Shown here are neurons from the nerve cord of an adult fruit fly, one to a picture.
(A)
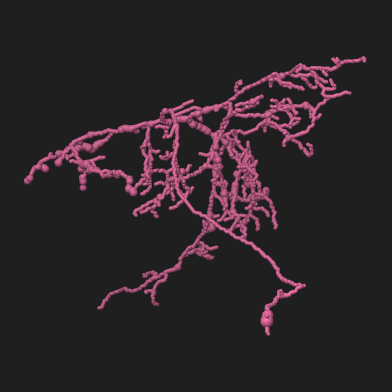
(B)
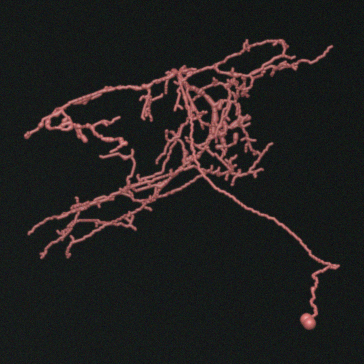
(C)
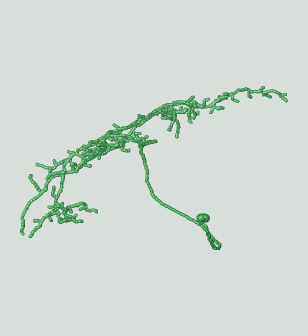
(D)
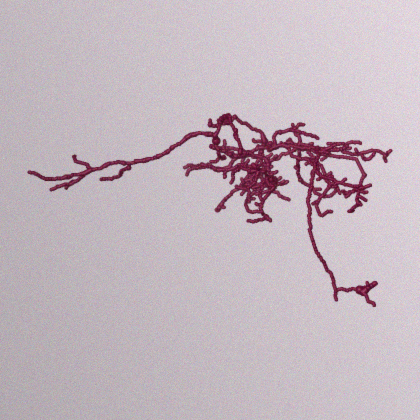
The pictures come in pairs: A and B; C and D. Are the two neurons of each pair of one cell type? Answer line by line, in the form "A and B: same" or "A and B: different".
A and B: same
C and D: same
